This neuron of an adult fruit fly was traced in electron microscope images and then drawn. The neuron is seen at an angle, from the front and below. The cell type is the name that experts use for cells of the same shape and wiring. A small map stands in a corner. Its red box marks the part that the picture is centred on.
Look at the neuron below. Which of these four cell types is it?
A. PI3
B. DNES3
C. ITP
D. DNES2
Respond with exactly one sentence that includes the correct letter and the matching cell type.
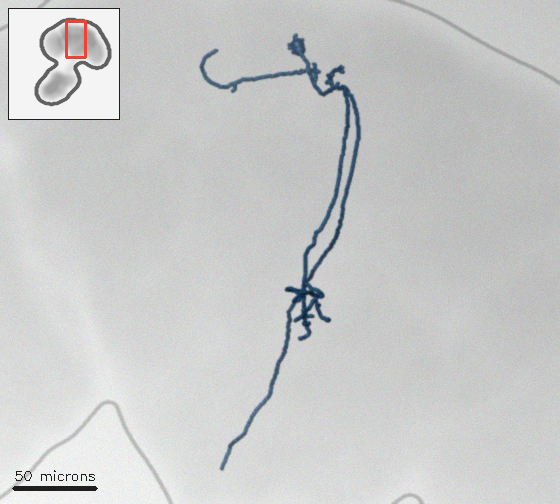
The neuron is an instance of PI3, the cell type listed under option A.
